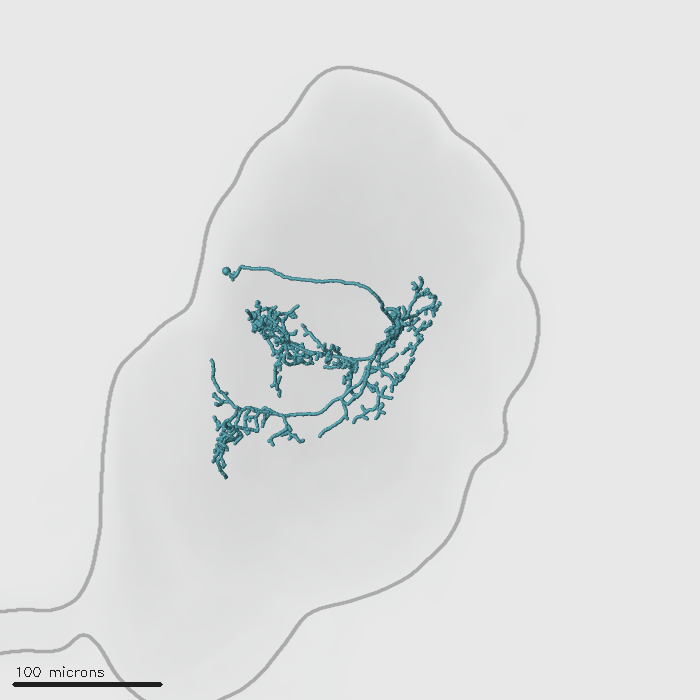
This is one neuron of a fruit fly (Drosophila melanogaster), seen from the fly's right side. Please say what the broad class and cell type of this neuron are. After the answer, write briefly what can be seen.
Its broad class is central-brain intrinsic neuron. It is of cell type LAL158. By the scale bar it is about 160 microns wide in this view. As drawn here it is about as wide as it is tall.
